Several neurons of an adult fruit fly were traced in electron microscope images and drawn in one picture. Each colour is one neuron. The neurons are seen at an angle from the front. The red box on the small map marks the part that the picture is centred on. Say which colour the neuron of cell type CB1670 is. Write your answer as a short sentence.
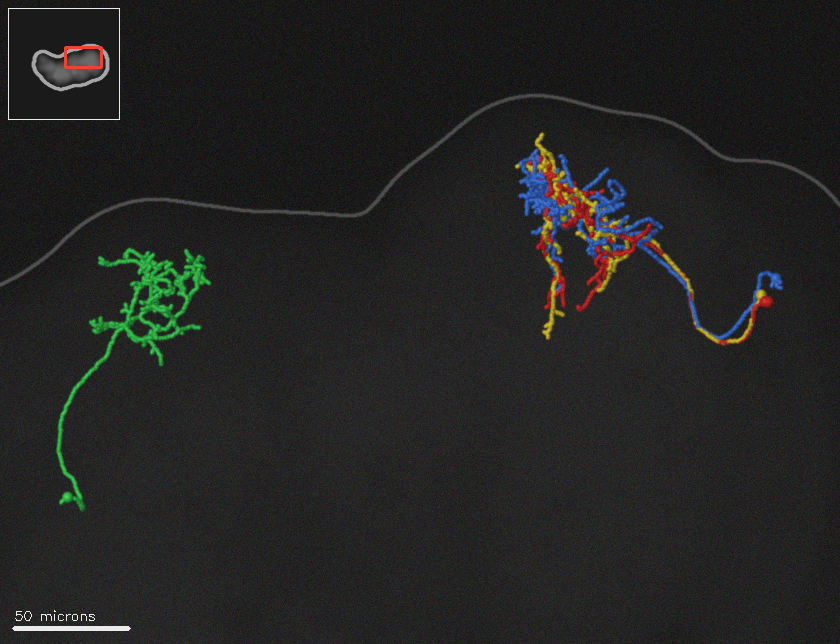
The colour is red.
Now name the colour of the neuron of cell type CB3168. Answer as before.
The colour is blue.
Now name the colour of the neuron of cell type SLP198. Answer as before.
The colour is green.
